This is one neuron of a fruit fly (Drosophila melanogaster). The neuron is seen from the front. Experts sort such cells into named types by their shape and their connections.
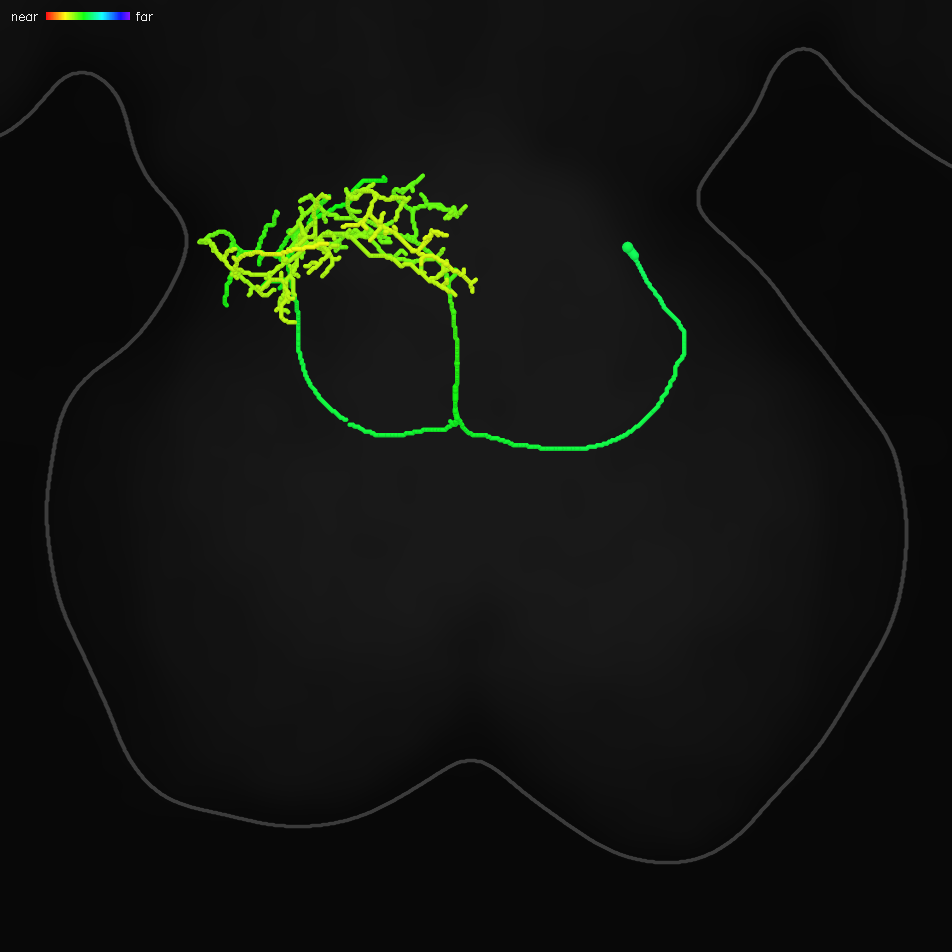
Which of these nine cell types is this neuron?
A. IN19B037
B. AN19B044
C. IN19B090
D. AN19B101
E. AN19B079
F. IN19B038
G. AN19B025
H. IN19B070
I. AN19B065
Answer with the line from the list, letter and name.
C. IN19B090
